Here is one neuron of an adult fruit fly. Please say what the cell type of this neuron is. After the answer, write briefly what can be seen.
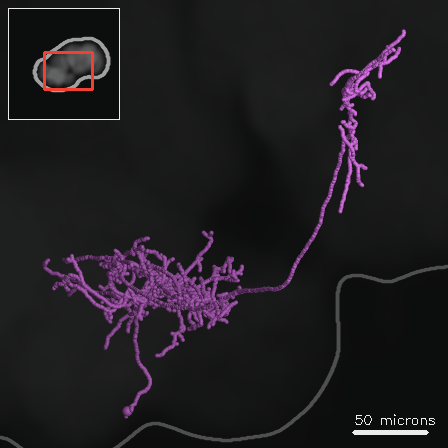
It is of cell type AN06B026. This is an ascending neuron. The cell body can be seen at the lower left of the picture. From top to bottom in the picture it spans about 250 microns. Dozens of branch ends can be seen.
